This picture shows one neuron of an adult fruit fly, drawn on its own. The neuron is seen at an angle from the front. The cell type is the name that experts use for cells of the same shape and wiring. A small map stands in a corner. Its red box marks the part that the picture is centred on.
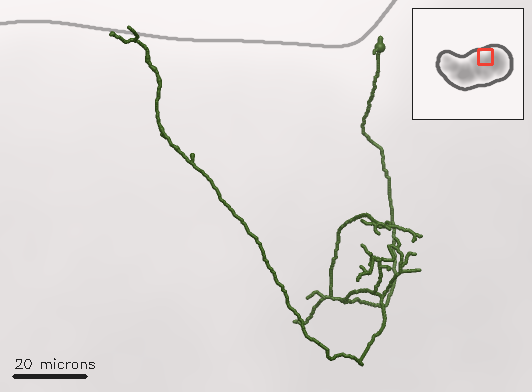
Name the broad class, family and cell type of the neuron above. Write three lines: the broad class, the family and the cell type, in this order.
central-brain intrinsic neuron
class CX
FS4A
